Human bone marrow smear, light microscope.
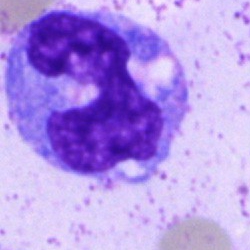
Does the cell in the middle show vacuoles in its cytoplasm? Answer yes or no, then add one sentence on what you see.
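Yes. A few clear unstained spots lie in the cytoplasm on the right and lower side.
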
